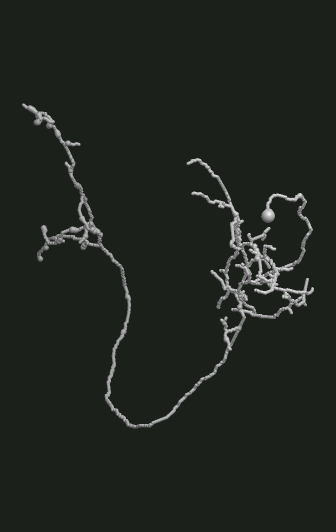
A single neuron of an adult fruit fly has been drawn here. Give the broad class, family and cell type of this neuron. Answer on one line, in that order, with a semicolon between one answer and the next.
central-brain intrinsic neuron; hemilineage DM5_central; CB3098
